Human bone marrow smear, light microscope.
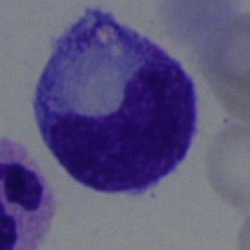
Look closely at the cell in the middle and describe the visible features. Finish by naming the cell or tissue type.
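Starting with shape, the cell is roughly round, its top edge slightly irregular and uneven. The nucleus takes up the lower and right part and has a concave upper-left border. Its chromatin is dense and dark purple throughout. Cupped by the nucleus, a large pale, nearly colourless area occupies the upper-left cytoplasm. This is a metamyelocyte.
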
